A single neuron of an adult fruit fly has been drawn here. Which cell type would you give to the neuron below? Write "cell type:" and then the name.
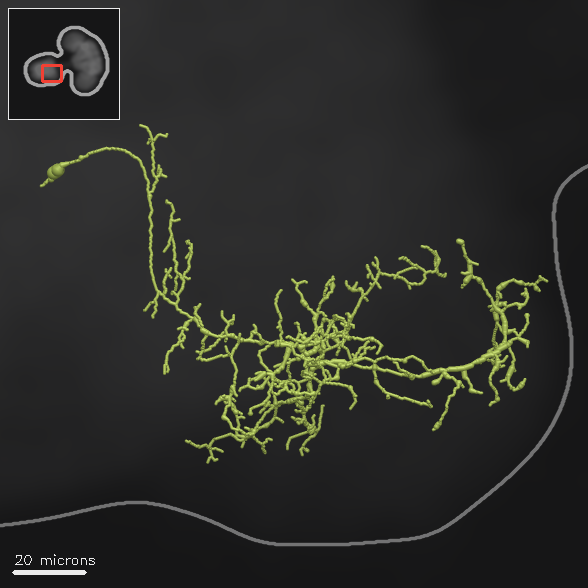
cell type: IN13B028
